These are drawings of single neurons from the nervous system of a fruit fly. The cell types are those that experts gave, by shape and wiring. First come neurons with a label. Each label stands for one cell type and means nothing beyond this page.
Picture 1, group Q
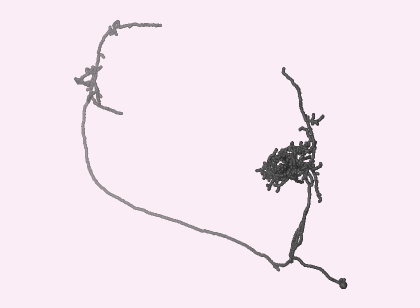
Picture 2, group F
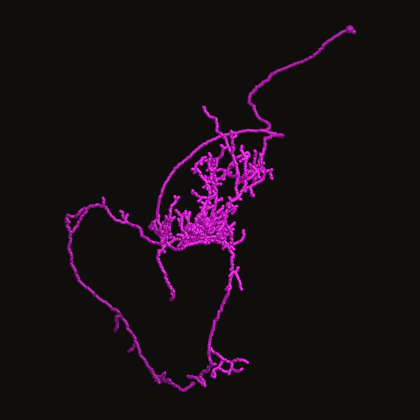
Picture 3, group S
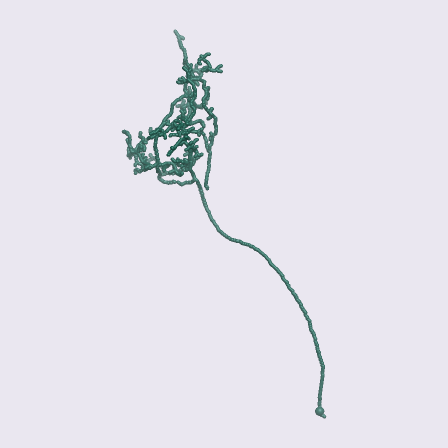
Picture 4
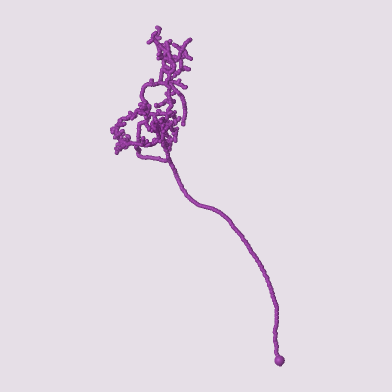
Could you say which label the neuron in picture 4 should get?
group S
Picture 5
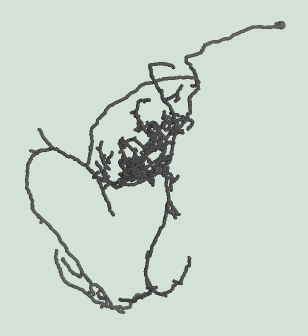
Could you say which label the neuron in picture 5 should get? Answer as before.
group F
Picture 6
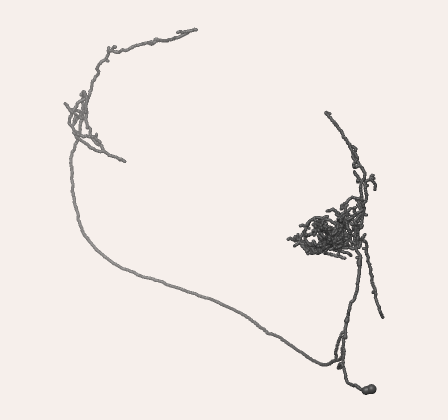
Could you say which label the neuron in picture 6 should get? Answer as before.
group Q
